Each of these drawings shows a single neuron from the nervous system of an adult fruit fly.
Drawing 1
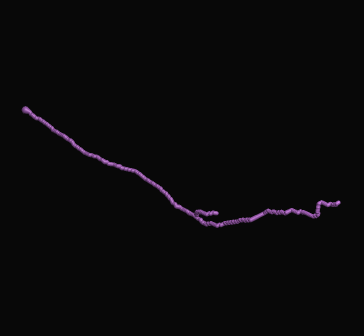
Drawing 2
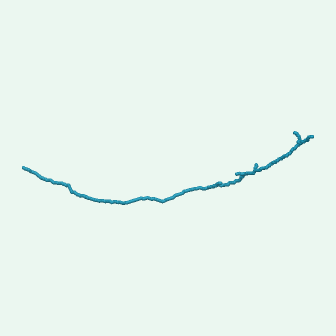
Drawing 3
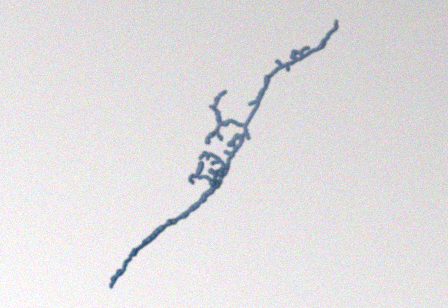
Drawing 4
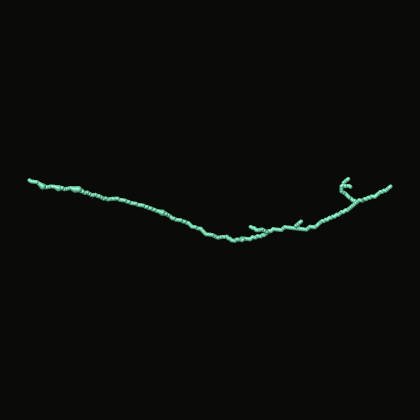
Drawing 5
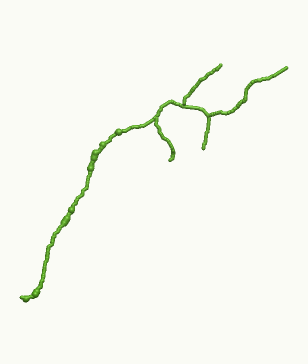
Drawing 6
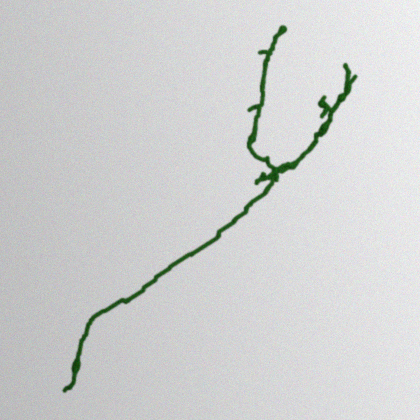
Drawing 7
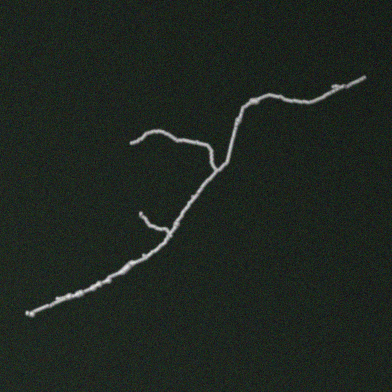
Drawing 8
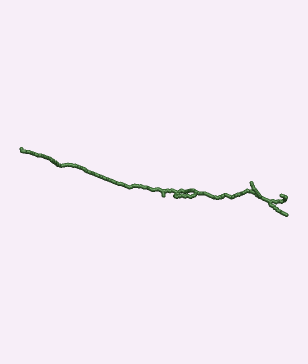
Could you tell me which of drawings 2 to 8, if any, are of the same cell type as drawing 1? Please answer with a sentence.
Drawing 2, drawing 4, drawing 6 and drawing 8 are of the same cell type.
